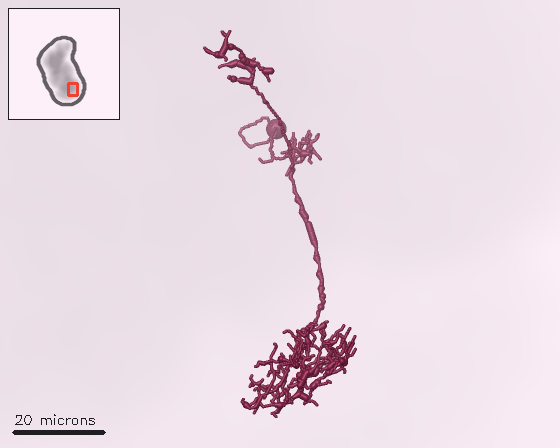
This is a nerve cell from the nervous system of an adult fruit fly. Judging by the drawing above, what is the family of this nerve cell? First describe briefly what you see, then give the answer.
From top to bottom in the picture it spans about 85 microns. Dozens of branch ends can be seen. It is an optic-lobe intrinsic neuron. Its family is Y.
